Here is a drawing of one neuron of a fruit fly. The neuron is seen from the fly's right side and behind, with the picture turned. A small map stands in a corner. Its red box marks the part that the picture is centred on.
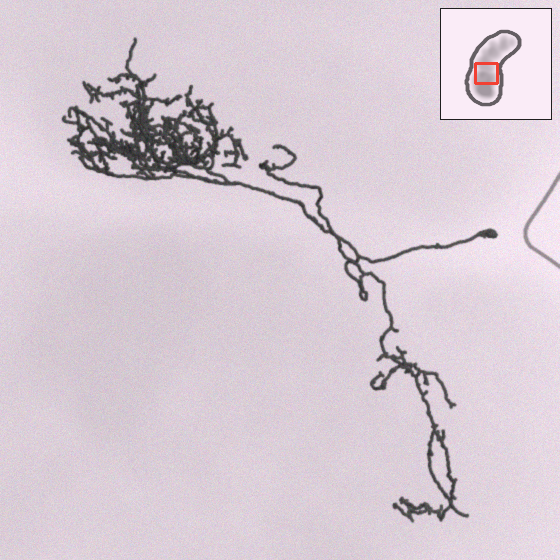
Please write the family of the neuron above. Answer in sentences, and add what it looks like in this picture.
The family is hemilineage VPNp&v1_posterior. Its broad class is visual projection neuron. Dozens of branch ends can be seen. As drawn here it is about as wide as it is tall.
